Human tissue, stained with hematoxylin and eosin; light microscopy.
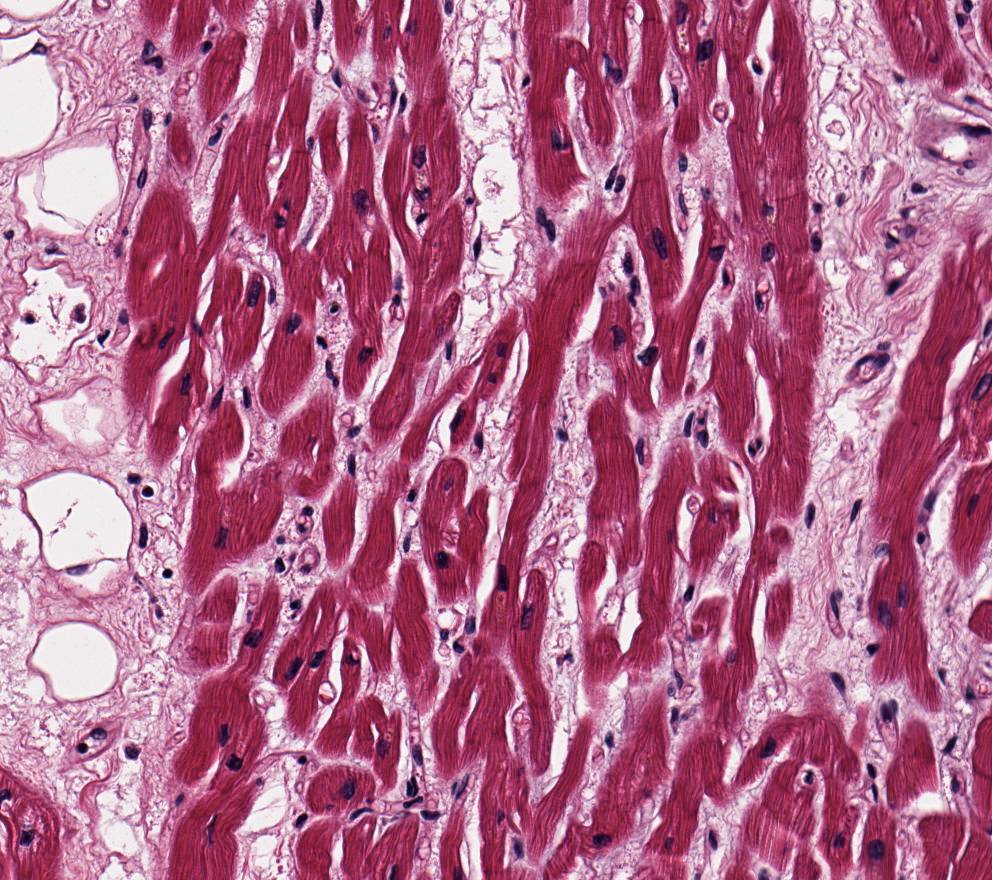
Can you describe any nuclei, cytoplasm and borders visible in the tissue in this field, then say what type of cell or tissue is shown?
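Across the field most muscle fibres run roughly top to bottom, many slightly oblique. Fibres branch and join their neighbours. Oval nuclei lie centrally within the fibres. The cytoplasm stains deep red and shows fine lengthwise striations. This tissue is left ventricle of the heart.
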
